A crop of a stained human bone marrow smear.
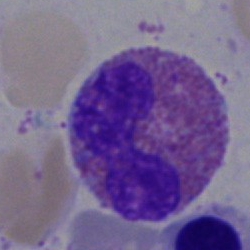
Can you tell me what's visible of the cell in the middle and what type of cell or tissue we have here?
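Smooth, round outline. Nucleus has two lobes joined by a narrower band, lying along the left side of the cell. No nucleoli visible. Cell: eosinophil.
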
